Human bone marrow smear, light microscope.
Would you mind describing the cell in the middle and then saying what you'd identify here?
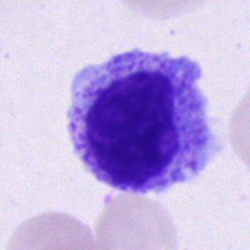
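Roughly round, this outline, yet bumpy and irregular rather than smooth. The chromatin is dark purple and dense, and I can make out little detail inside it. A pale bluish-lavender rim of cytoplasm runs all around the nucleus, with purple granules scattered through it. It is a myelocyte.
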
